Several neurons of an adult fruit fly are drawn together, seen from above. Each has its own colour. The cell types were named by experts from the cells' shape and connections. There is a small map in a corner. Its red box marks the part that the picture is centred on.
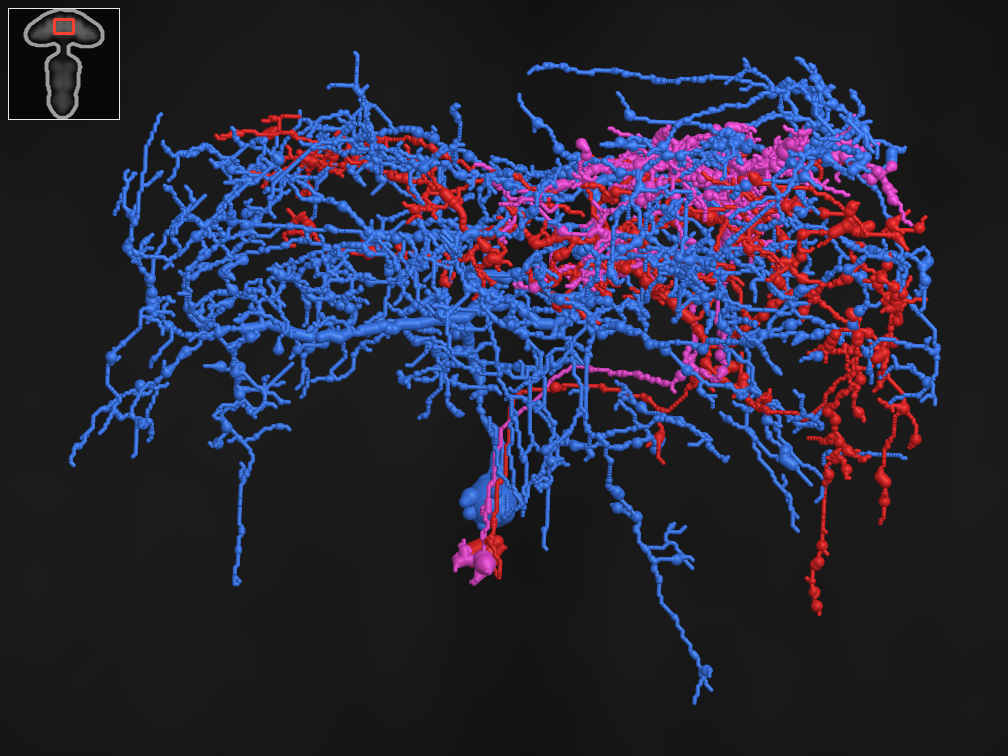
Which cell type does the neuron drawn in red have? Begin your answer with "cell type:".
cell type: GNG213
